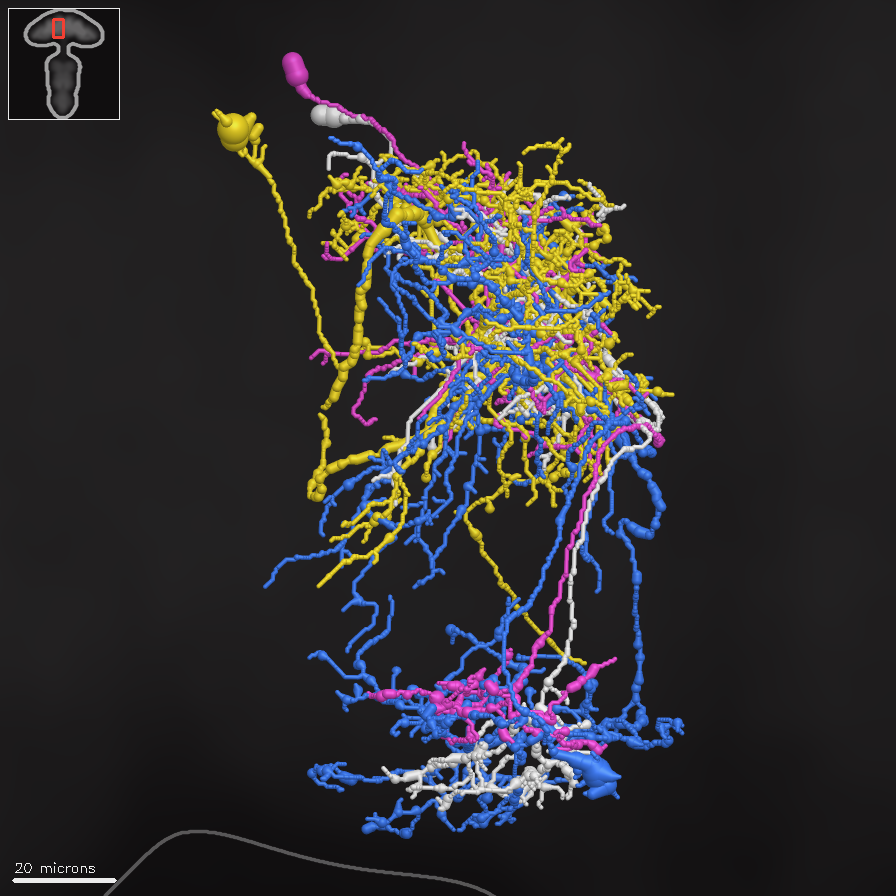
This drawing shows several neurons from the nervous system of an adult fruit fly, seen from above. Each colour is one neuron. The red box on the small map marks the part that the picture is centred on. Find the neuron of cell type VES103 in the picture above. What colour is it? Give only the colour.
white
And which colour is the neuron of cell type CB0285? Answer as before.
blue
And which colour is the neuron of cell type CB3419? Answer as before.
magenta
